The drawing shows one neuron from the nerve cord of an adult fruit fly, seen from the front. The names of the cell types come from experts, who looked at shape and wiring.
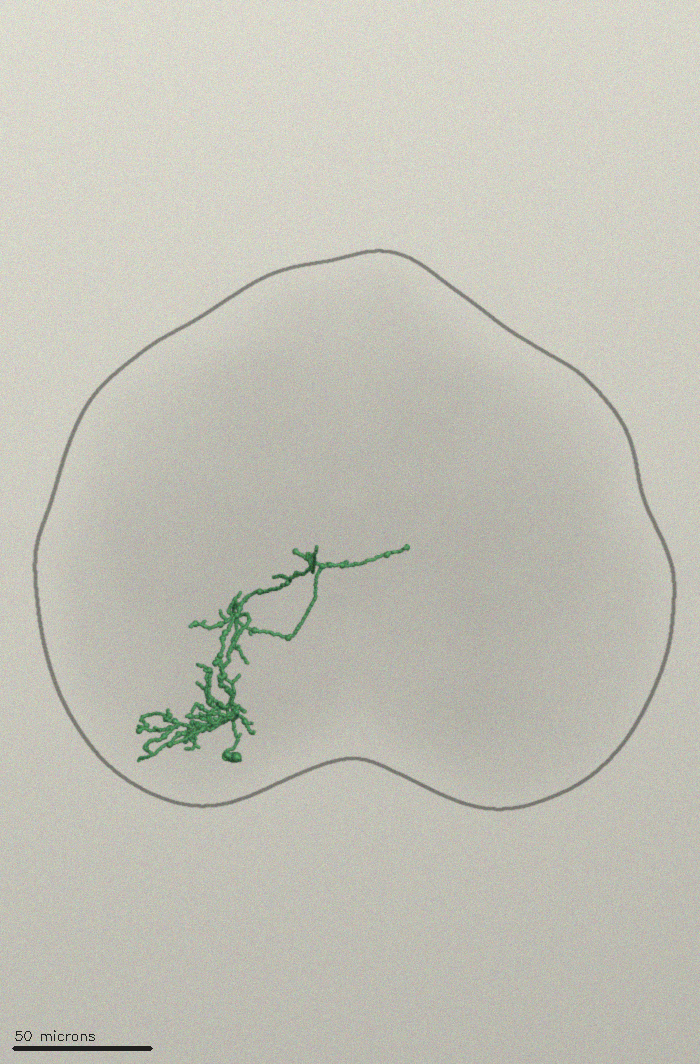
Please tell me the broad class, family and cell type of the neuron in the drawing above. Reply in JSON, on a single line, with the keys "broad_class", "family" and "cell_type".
{"broad_class": "ascending neuron", "family": "hemilineage 01B", "cell_type": "AN01B011"}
